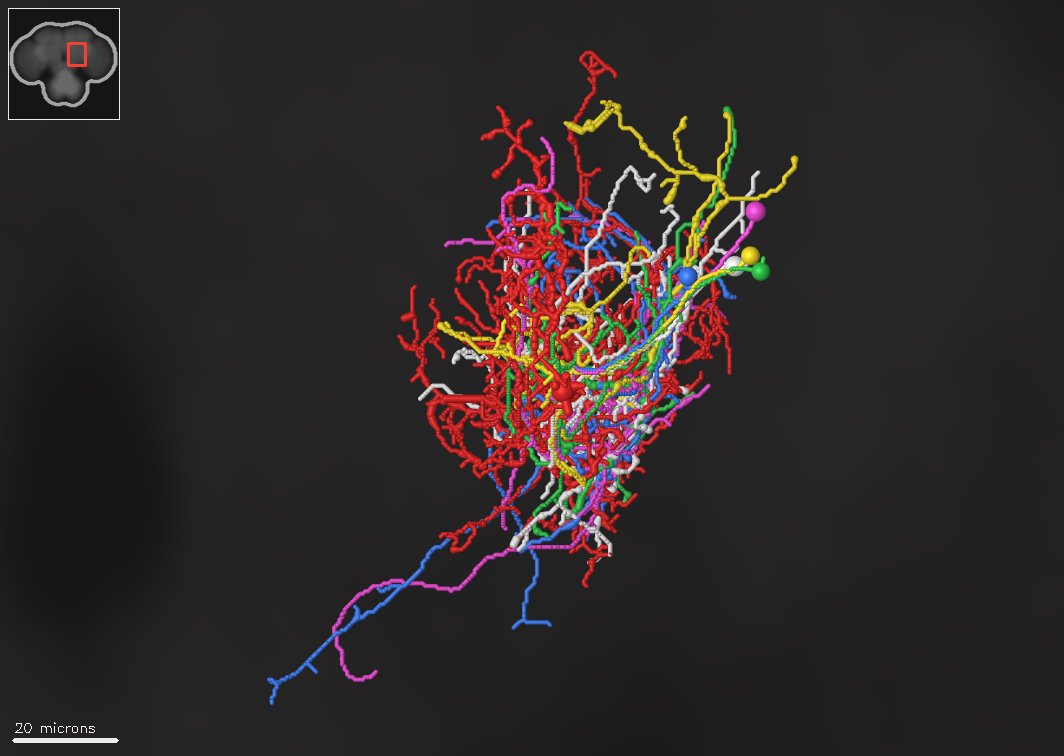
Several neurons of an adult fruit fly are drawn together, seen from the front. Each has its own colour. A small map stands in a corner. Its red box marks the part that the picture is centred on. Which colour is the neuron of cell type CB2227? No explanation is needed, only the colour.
green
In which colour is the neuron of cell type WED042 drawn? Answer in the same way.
white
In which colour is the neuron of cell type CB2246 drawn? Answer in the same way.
blue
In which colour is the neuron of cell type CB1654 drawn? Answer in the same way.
yellow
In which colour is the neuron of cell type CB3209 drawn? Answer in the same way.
magenta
